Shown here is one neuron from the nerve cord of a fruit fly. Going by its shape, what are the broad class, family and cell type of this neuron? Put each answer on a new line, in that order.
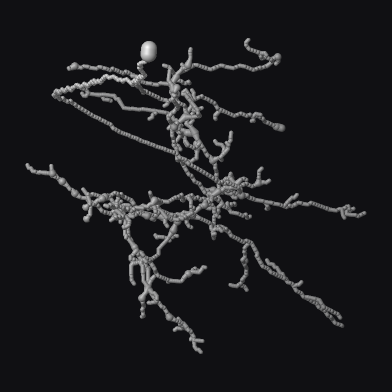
nerve-cord intrinsic neuron
hemilineage 05B
IN05B090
